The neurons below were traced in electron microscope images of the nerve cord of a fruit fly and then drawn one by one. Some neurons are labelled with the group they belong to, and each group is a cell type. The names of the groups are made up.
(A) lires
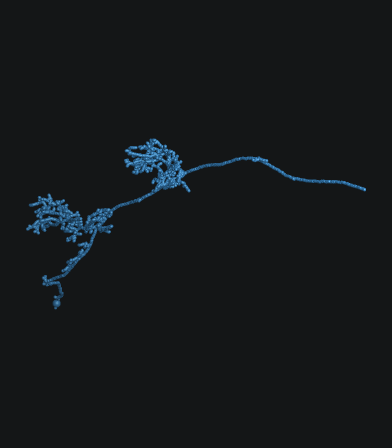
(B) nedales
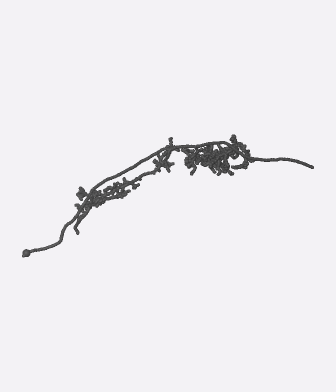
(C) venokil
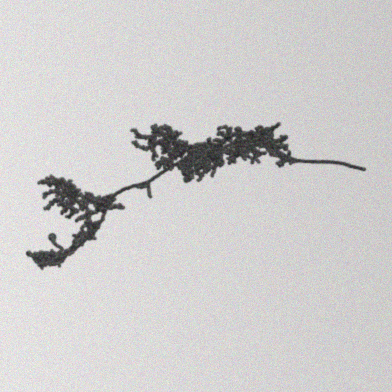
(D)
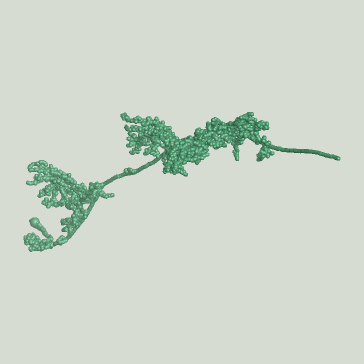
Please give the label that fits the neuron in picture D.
venokil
